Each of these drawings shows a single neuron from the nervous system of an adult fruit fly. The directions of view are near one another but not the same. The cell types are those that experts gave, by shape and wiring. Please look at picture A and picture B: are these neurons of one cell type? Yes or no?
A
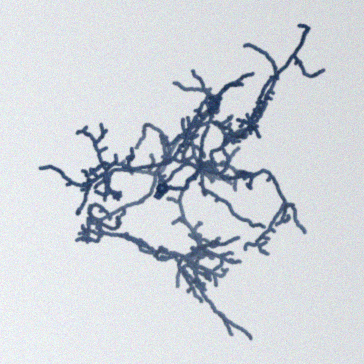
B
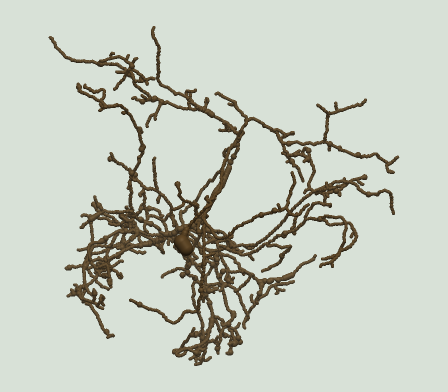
no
